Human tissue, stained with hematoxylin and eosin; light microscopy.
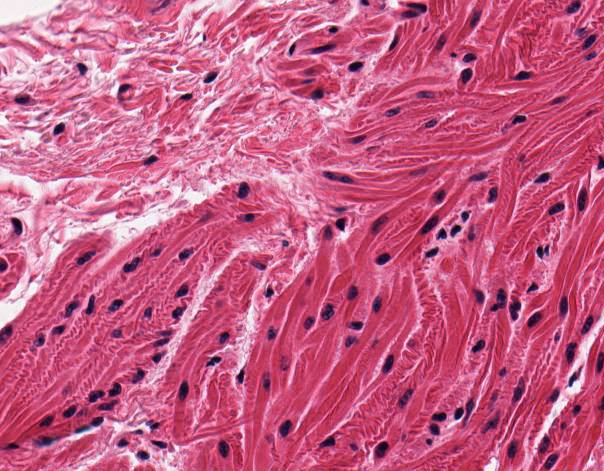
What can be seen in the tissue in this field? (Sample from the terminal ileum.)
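See how closely packed, elongated pink fibres fill most of the field, running diagonally, lower left toward upper right. Upper left, they loosen and turn wavier, pale gaps between them. The nuclei, dark purple and oval to elongated, lie singly along each fibre, aligned with it.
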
